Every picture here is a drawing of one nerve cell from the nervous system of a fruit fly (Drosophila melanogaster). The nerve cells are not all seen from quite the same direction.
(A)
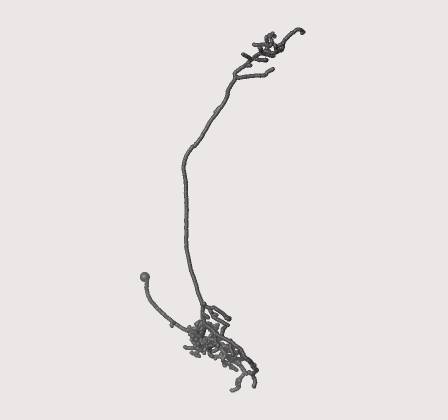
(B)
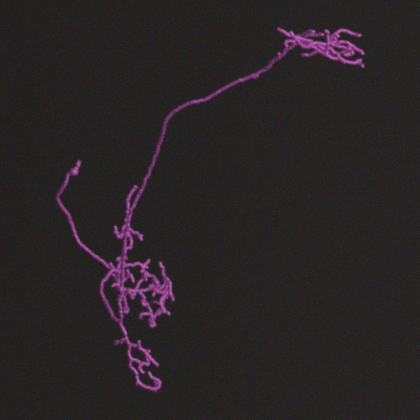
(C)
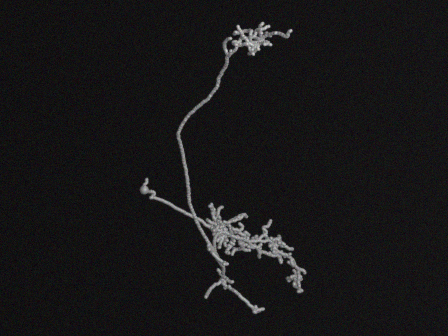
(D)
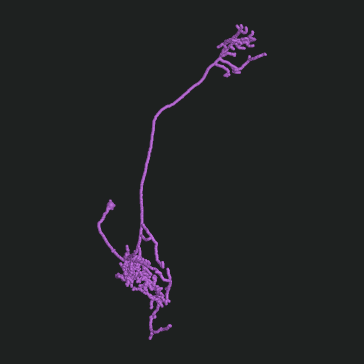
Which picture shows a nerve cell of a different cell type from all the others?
Picture B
